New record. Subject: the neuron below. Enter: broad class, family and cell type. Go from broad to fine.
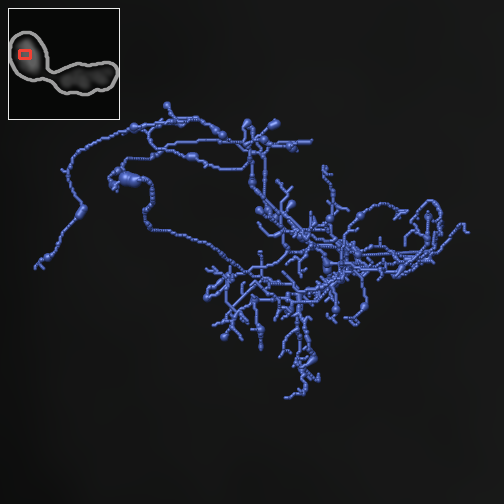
central-brain intrinsic neuron; hemilineage VLPl&d1_lateral; CB1000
